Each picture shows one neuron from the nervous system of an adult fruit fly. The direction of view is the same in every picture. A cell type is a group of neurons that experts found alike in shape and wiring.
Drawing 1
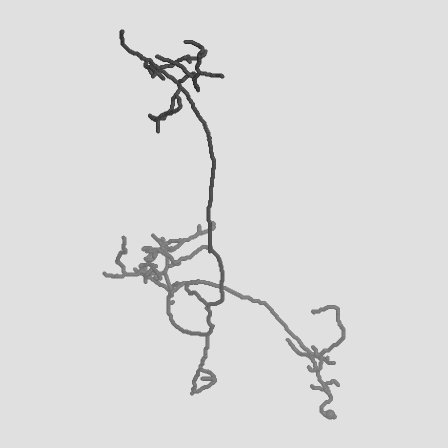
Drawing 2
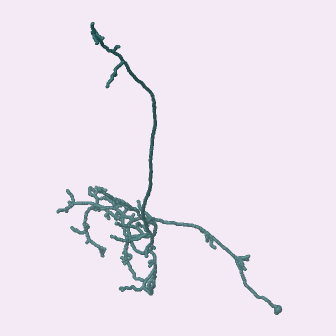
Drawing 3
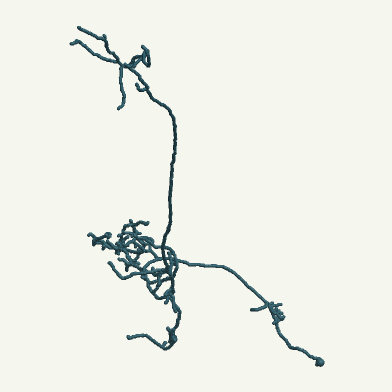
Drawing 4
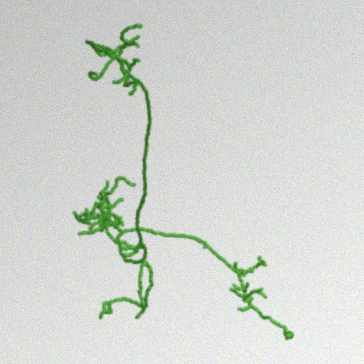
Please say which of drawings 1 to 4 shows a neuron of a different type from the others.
2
